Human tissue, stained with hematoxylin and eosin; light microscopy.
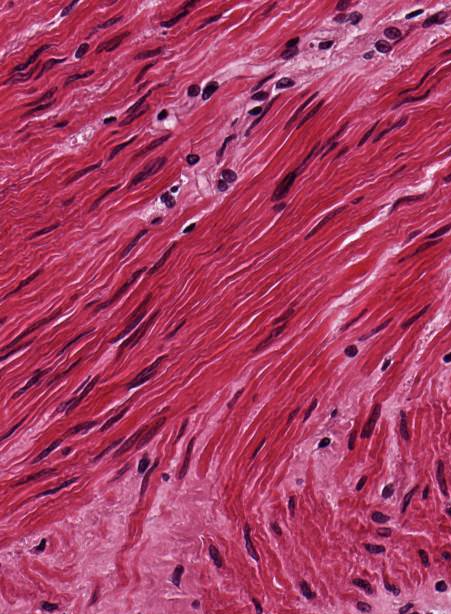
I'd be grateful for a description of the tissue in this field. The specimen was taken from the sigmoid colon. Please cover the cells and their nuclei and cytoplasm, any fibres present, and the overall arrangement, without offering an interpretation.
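Fibres packed in bundles, separated by narrow pale clefts. Muscle cell nuclei elongated, parallel to fibre long axis. Cytoplasm deeply eosinophilic; no cross-striations visible. No adipocytes anywhere in field.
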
